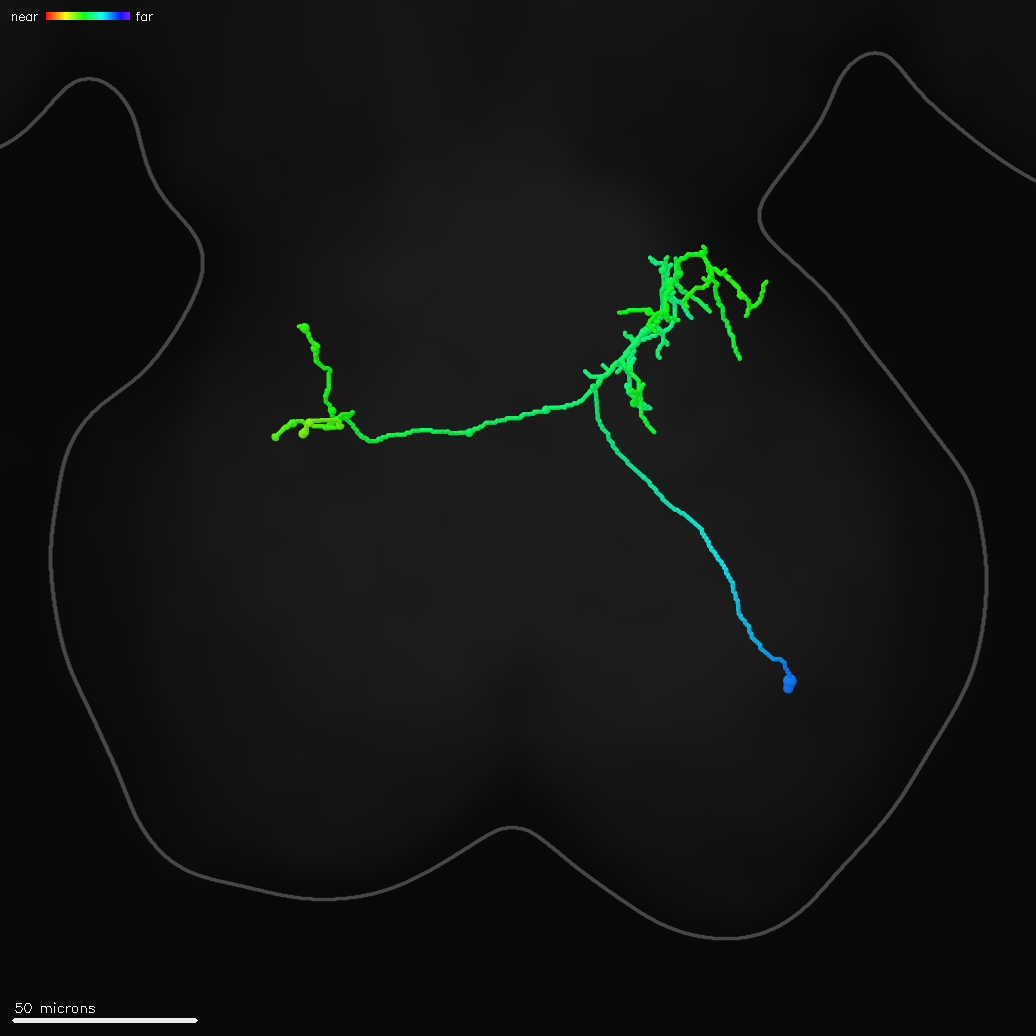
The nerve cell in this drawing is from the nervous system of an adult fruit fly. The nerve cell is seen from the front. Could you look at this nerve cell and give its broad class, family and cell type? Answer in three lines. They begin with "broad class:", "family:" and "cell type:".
broad class: nerve-cord intrinsic neuron
family: hemilineage 07B
cell type: IN07B099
